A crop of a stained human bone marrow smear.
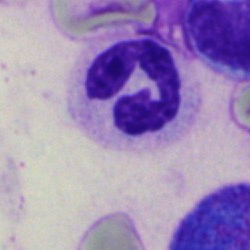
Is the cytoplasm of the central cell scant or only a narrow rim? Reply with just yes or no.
No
